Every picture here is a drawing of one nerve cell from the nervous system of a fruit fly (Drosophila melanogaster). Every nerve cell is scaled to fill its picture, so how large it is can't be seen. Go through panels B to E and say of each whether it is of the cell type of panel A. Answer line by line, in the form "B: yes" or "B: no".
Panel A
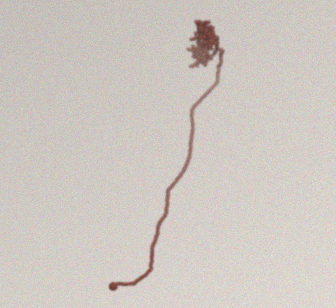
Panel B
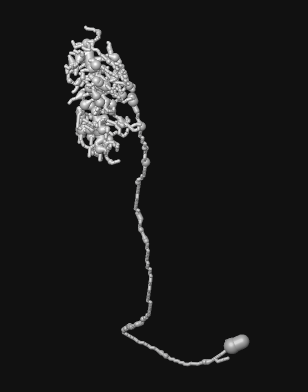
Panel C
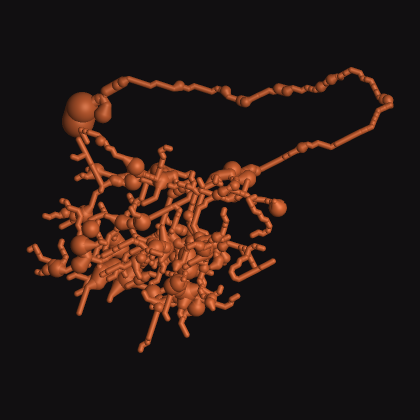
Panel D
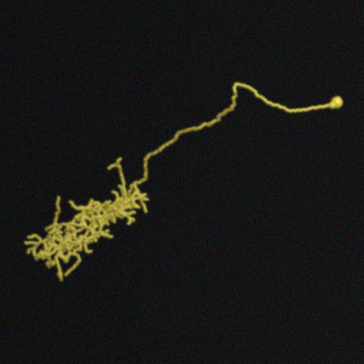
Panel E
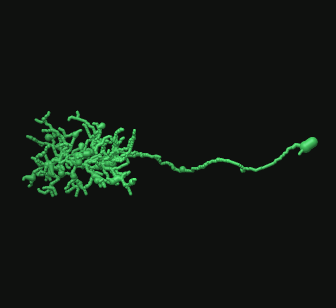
B: no
C: no
D: no
E: no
